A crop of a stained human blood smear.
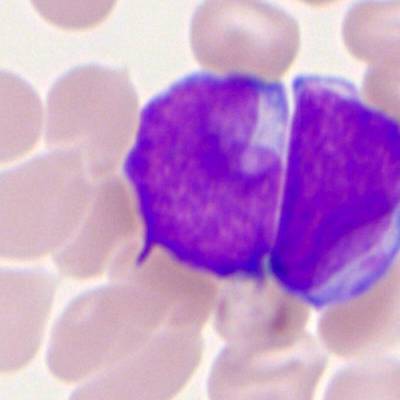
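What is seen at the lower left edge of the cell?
A small pointed projection.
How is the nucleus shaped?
A single unlobed mass filling most of the cell.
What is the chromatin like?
Finely stippled rather than coarsely clumped.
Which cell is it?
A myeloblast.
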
